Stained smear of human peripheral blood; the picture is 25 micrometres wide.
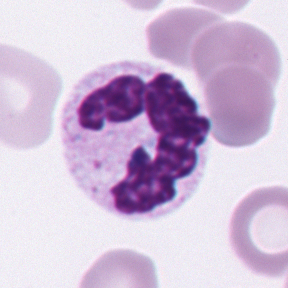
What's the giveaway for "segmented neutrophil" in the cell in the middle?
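At about 14 micrometres across, this segmented neutrophil's size fits.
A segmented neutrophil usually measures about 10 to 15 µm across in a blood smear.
The granules fit too: they're fine and small, pinkish-violet, not large and coarse.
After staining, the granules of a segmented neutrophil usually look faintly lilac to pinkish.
Its cytoplasm is pale pinkish-lilac.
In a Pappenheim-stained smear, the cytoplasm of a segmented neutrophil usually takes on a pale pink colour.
Beyond that, the outline is round and smooth, and the chromatin is dark purple and coarsely clumped.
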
